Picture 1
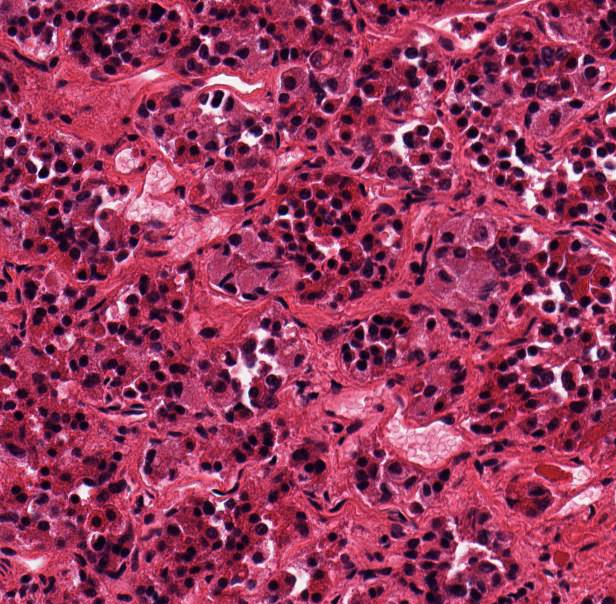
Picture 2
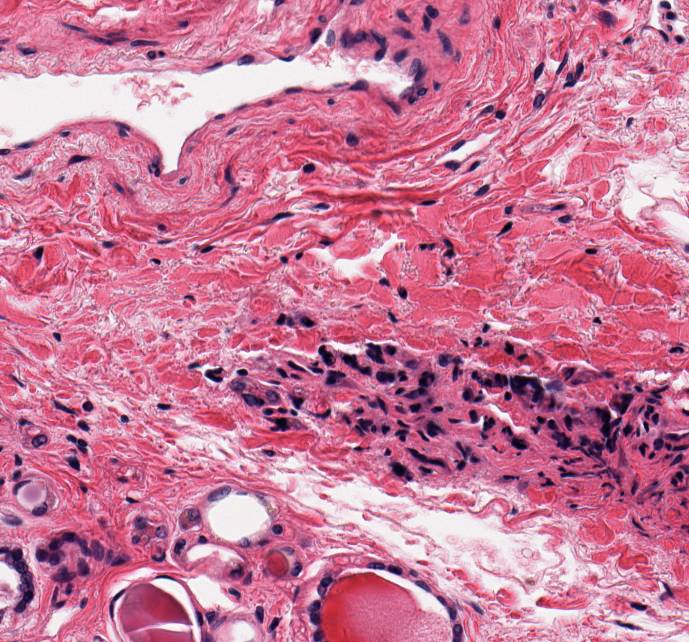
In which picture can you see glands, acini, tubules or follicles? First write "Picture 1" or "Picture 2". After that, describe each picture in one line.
Picture 2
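In picture 1: No glandular lumens or ducts are formed by the cells in this field.
In picture 2: Along the bottom edge there are small round tubular structures lined by a single layer of cuboidal cells.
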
